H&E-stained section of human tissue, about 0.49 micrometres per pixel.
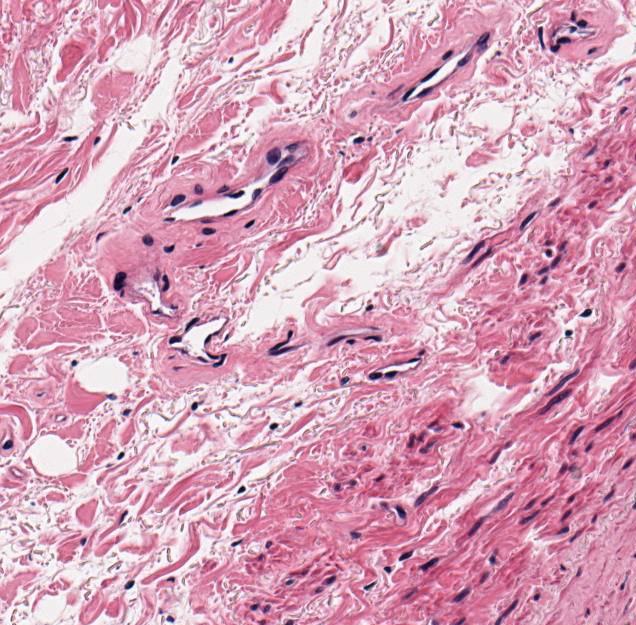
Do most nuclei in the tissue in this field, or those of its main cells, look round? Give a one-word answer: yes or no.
No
